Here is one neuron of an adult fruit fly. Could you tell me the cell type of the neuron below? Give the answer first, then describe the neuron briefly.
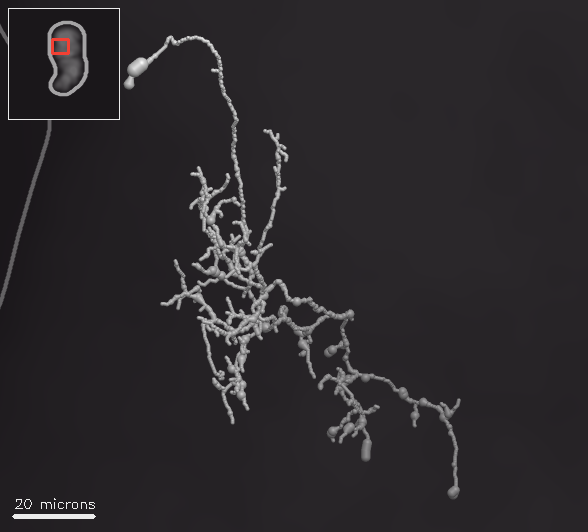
It is of cell type SMP067. It is a central-brain intrinsic neuron. From top to bottom in the picture it spans about 120 microns. The picture shows dozens of branch ends.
